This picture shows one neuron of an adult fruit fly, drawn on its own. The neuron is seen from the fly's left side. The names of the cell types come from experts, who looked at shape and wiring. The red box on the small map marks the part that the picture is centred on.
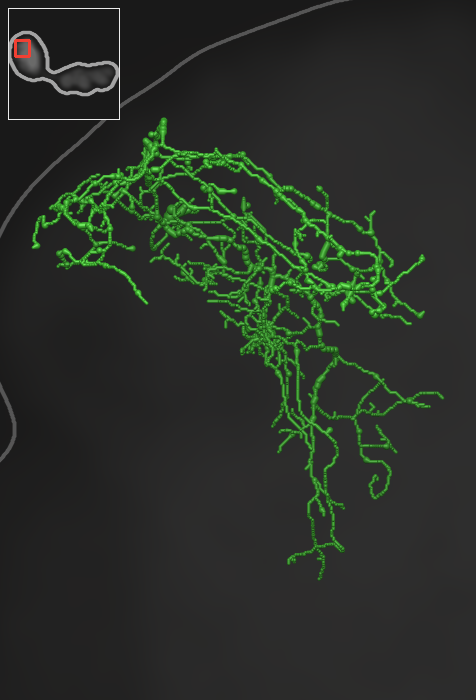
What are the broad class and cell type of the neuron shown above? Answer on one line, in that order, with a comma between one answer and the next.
central-brain intrinsic neuron, SIP132m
